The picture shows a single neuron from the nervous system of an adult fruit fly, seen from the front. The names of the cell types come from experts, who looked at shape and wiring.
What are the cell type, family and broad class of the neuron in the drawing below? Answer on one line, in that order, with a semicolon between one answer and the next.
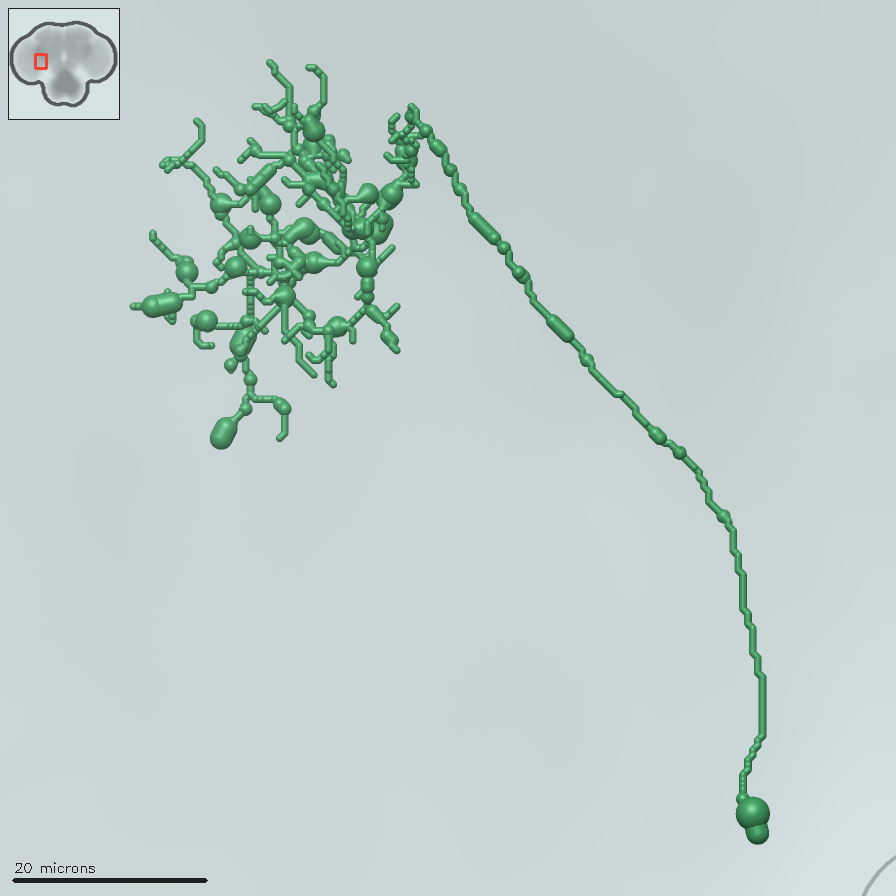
Li22; Li; optic-lobe intrinsic neuron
